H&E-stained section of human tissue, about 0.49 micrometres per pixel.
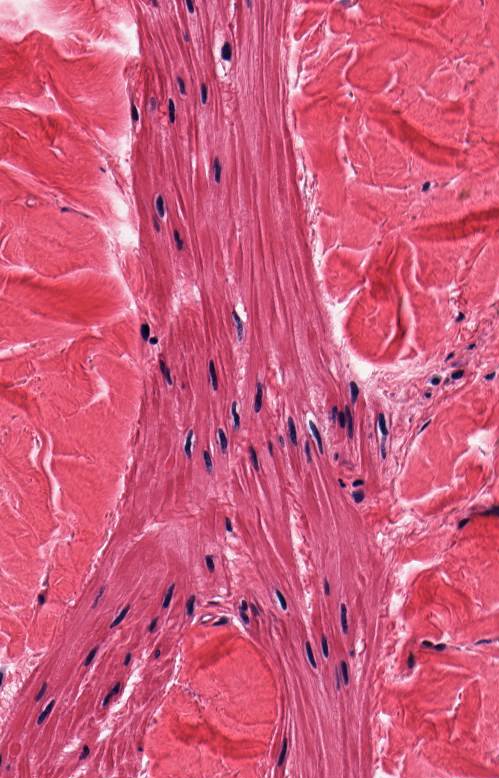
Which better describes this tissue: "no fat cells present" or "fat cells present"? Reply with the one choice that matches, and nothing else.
No fat cells present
